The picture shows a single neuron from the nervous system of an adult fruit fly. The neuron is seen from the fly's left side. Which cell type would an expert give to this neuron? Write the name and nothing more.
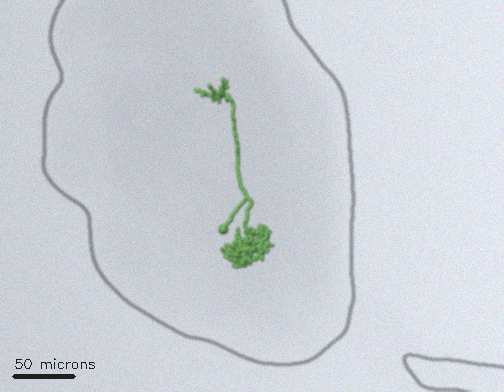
LC25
